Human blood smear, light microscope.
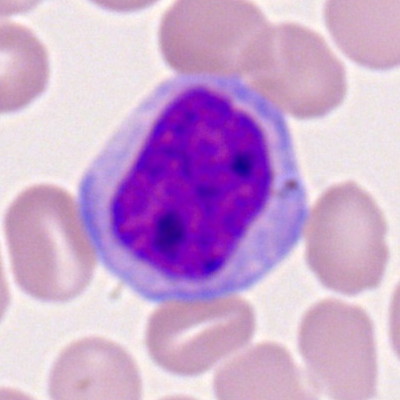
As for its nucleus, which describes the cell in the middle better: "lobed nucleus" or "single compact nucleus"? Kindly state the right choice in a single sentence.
In this cell, the nucleus forms one compact round, oval or kidney-shaped piece.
